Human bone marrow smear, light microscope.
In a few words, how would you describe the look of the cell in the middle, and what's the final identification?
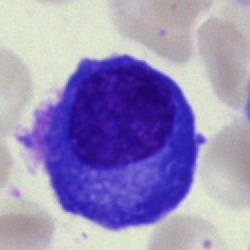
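Roughly round in outline, the cell has a slightly uneven edge. Its chromatin is finely stippled, not clumped into coarse blocks. No distinct granules appear in the cytoplasm. From the left edge of the cell projects a ragged, frayed purple fringe. The cell is a plasma cell.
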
